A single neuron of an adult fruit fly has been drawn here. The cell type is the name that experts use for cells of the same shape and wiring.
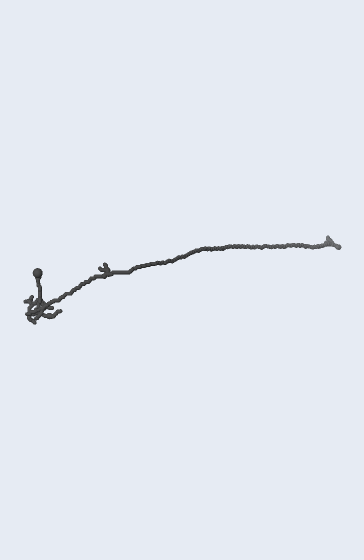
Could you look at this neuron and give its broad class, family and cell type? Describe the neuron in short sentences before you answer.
The cell body is on the left of the picture. As drawn here it is more than twice as wide as it is tall. It is an optic-lobe intrinsic neuron. The family is Tm. The cell type is Tm9.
